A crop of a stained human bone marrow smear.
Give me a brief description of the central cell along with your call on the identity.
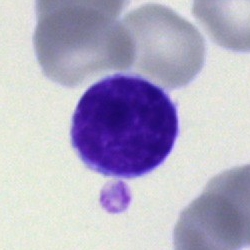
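Starting with the outline, I see it's round and smooth. The chromatin looks dense, and it stains deep purple throughout. I can't find any granules anywhere in the cell, and no vacuoles either. This one is a lymphocyte.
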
